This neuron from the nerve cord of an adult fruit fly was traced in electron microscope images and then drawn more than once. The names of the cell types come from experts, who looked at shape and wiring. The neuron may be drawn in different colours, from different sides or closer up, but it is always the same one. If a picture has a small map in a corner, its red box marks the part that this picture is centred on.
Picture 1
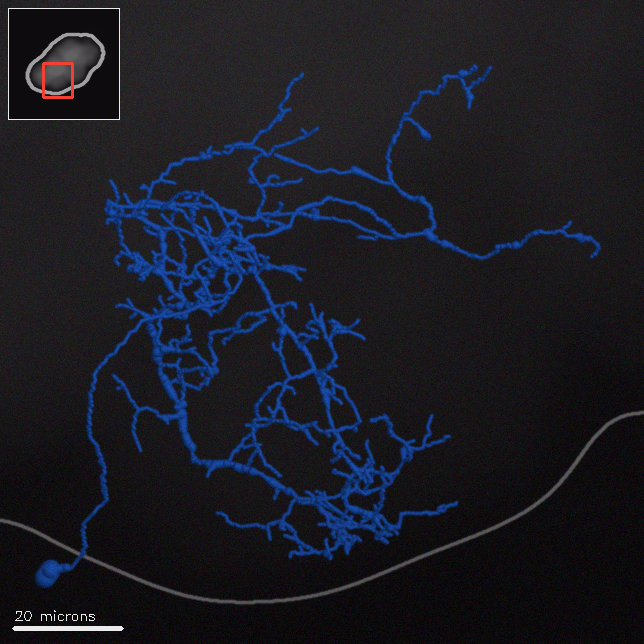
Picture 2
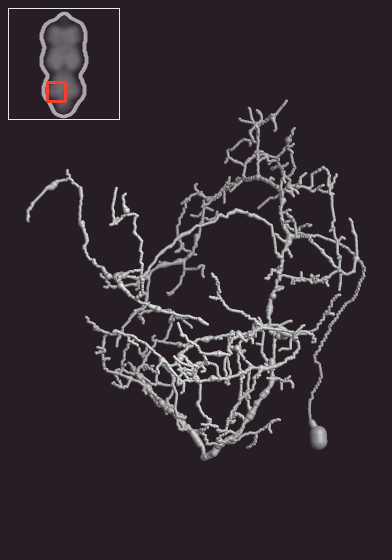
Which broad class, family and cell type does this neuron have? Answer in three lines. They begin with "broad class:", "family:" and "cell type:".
broad class: nerve-cord intrinsic neuron
family: hemilineage 04B
cell type: IN04B096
